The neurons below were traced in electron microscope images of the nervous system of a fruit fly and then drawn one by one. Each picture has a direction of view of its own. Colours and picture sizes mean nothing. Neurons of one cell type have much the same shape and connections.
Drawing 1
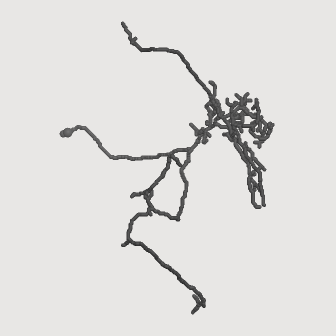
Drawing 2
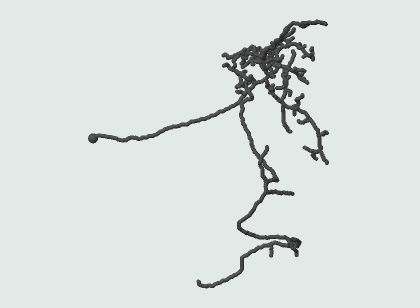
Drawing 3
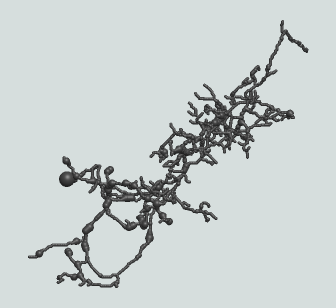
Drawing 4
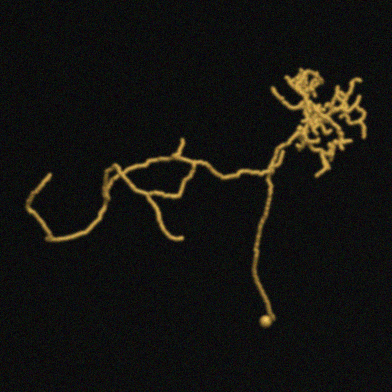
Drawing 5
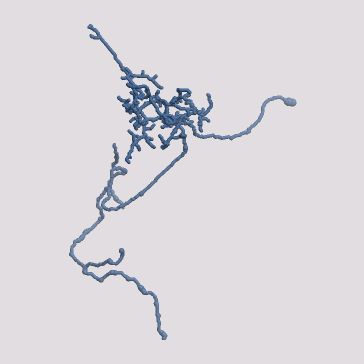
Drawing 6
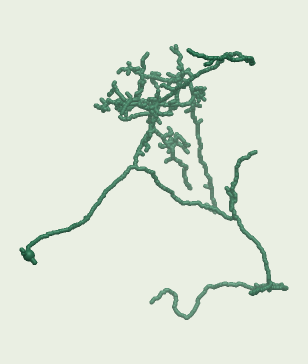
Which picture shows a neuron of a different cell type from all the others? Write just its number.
3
